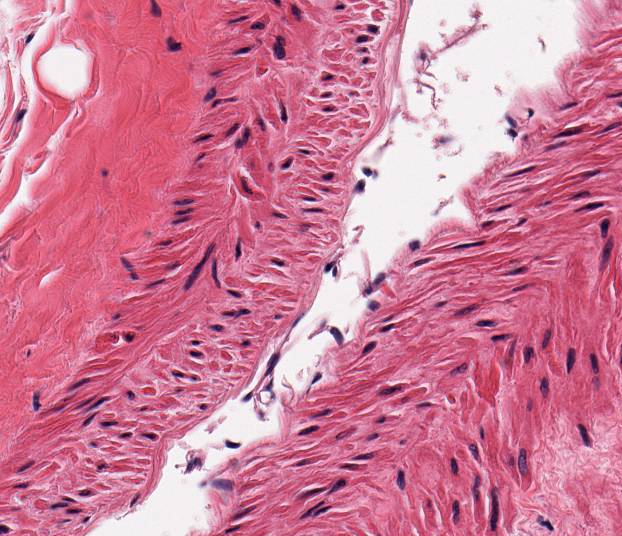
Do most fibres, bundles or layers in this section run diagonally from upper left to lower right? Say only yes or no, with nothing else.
No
